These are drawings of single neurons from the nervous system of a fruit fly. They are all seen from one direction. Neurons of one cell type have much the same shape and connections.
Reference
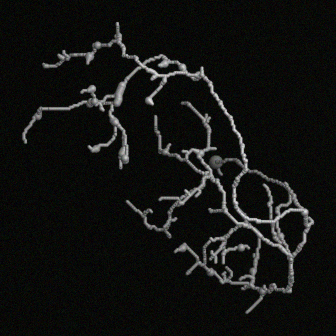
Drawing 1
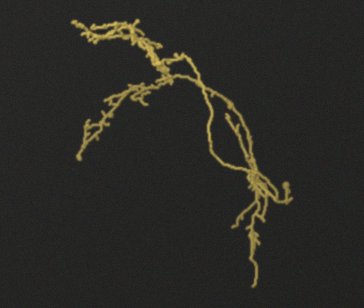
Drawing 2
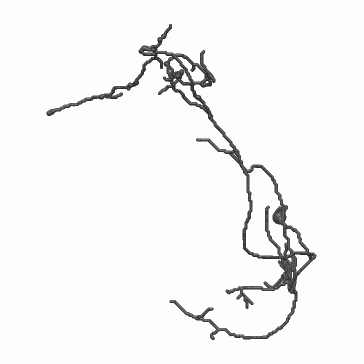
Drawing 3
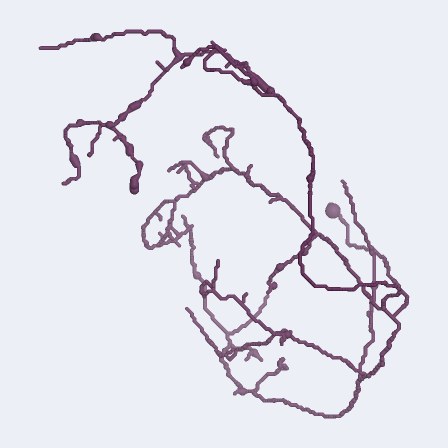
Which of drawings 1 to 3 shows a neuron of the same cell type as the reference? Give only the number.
3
